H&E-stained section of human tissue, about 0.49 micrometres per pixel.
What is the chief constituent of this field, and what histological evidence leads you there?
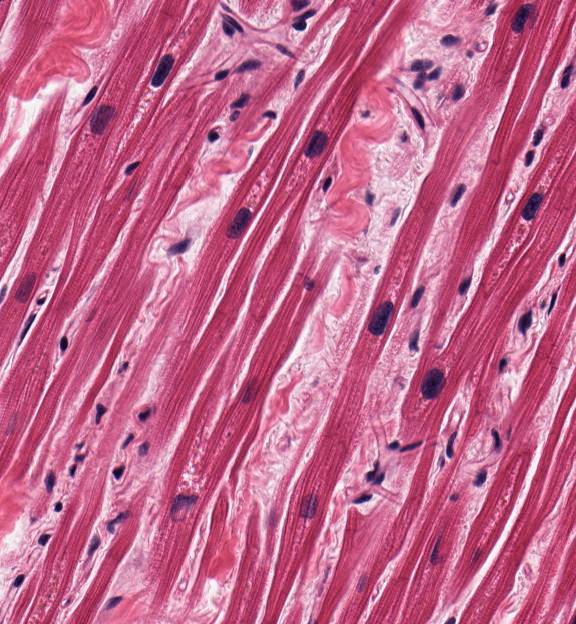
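That's myocardium. Long fibres run parallel on a slant, lower left to upper right, with deep eosinophilic pink-red cytoplasm. The giveaway is the fine cross-striations across the fibres and the nuclei sitting centrally within them.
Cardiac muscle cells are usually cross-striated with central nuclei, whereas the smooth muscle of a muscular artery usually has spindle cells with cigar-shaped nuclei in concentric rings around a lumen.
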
